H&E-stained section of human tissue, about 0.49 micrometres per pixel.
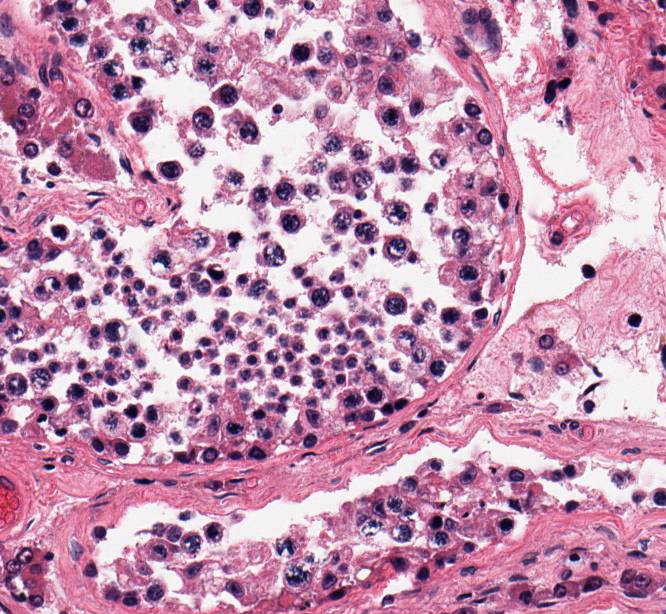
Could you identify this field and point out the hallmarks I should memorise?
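Seminiferous tubule, worked through by outline, contents and texture. First, outline: a large rounded tubule fills the upper left and centre, and a second is cut along the bottom edge.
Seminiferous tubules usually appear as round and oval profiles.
Second, contents: the upper tubule is packed with rounded cells of several sizes, with no single layered epithelium.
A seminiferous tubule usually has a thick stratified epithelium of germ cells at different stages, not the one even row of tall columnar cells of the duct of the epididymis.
Last, the cells inside the tubules are loosened and separated by many white gaps.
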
